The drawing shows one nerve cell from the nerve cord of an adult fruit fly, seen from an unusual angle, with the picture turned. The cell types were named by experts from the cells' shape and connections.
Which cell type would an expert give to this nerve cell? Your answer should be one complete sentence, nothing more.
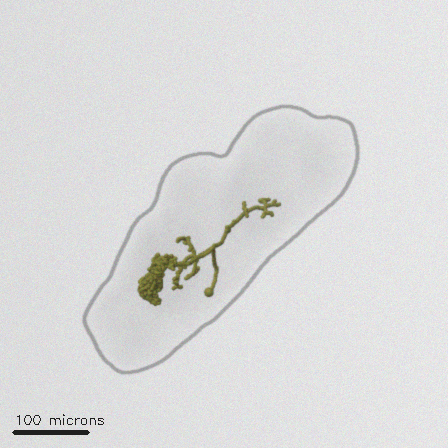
The nerve cell is a member of cell type IN11A022.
